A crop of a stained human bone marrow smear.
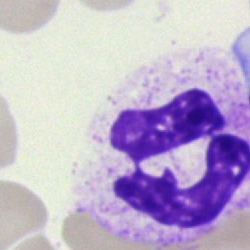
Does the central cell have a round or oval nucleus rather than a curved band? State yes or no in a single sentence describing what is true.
No, rather than one compact mass, the nucleus is drawn out into a curved band without separate lobes.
